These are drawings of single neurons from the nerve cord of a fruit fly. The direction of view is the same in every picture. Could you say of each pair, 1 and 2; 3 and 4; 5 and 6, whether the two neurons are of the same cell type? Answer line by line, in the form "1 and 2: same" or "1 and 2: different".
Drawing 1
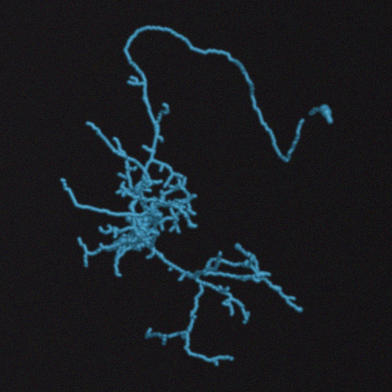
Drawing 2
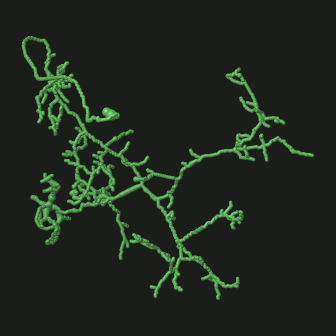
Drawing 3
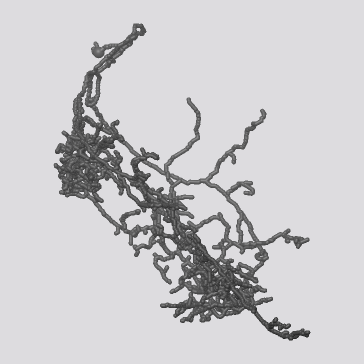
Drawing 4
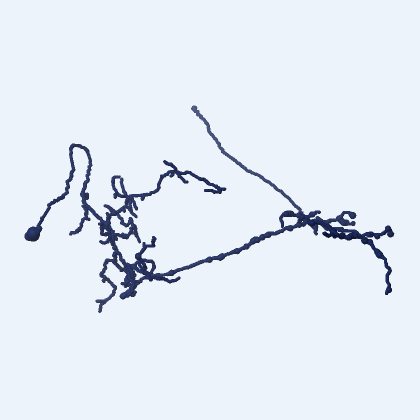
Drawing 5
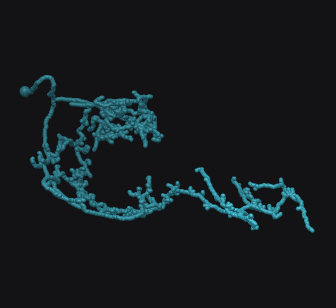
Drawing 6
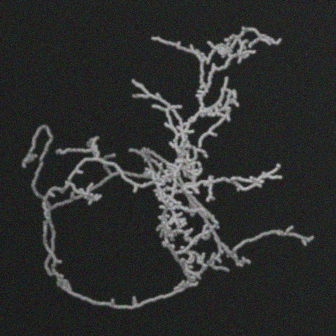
1 and 2: same
3 and 4: different
5 and 6: different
